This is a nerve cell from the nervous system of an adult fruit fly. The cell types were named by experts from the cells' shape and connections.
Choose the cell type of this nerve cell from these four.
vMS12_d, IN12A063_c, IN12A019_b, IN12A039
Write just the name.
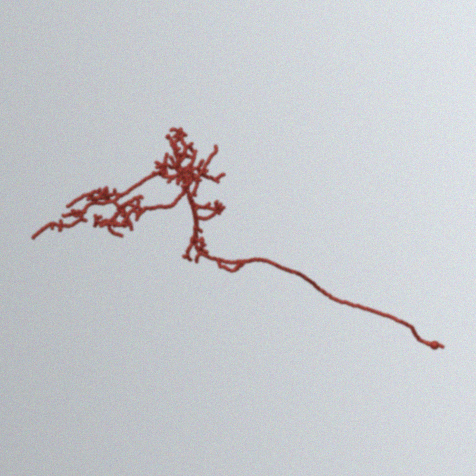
IN12A063_c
